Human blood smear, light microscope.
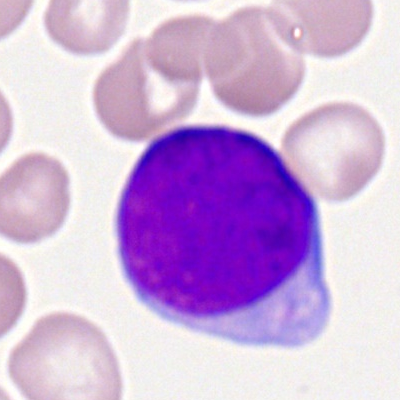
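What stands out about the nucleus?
It fills most of the cell.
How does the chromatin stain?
Dense and dark purple.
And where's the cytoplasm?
Mostly in a pale blue crescent at the lower right of the nucleus.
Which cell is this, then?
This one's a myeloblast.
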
